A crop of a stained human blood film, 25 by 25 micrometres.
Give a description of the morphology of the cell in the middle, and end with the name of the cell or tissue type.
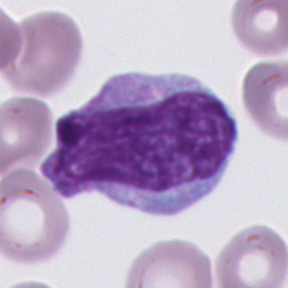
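The cell is about 18 by 13 micrometres, and its nucleus is elongated side to side along the long axis, filling about 70% of its area. At the left end the nucleus appears folded over on itself, and it is darker there. Chromatin is finely mottled with small paler spots, not coarse dark blocks. The cytoplasm shows only faint, fine, dust-like granules. This is an atypical promyelocyte.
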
